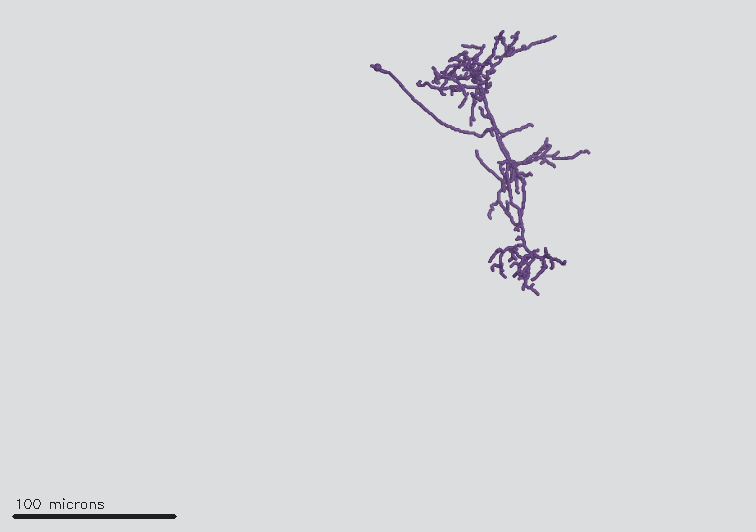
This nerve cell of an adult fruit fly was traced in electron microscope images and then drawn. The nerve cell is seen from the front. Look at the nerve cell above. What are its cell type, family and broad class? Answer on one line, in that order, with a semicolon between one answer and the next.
LHPV2i2_a; hemilineage LHl4_posterior; central-brain intrinsic neuron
